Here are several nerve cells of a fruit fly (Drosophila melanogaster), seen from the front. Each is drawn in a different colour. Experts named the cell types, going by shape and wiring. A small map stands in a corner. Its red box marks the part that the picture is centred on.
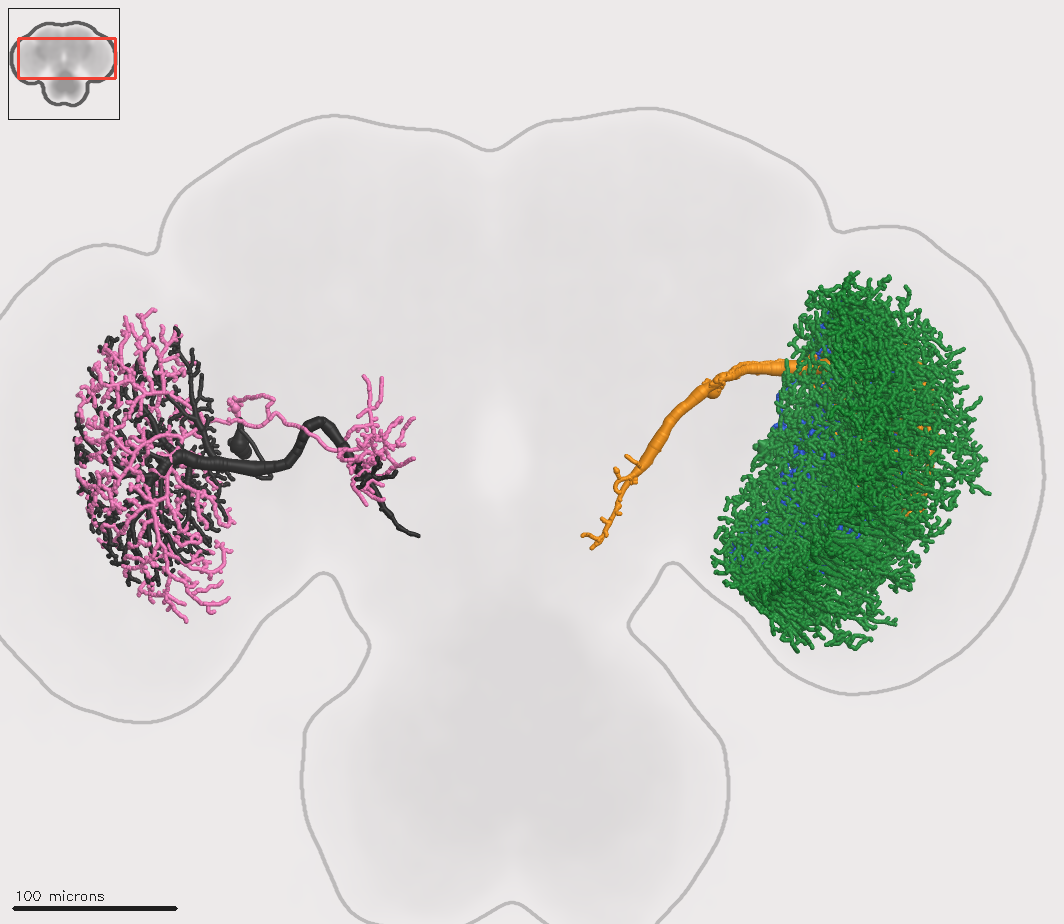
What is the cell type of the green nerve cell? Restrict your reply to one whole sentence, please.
It is as Am1 that this nerve cell is typed.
